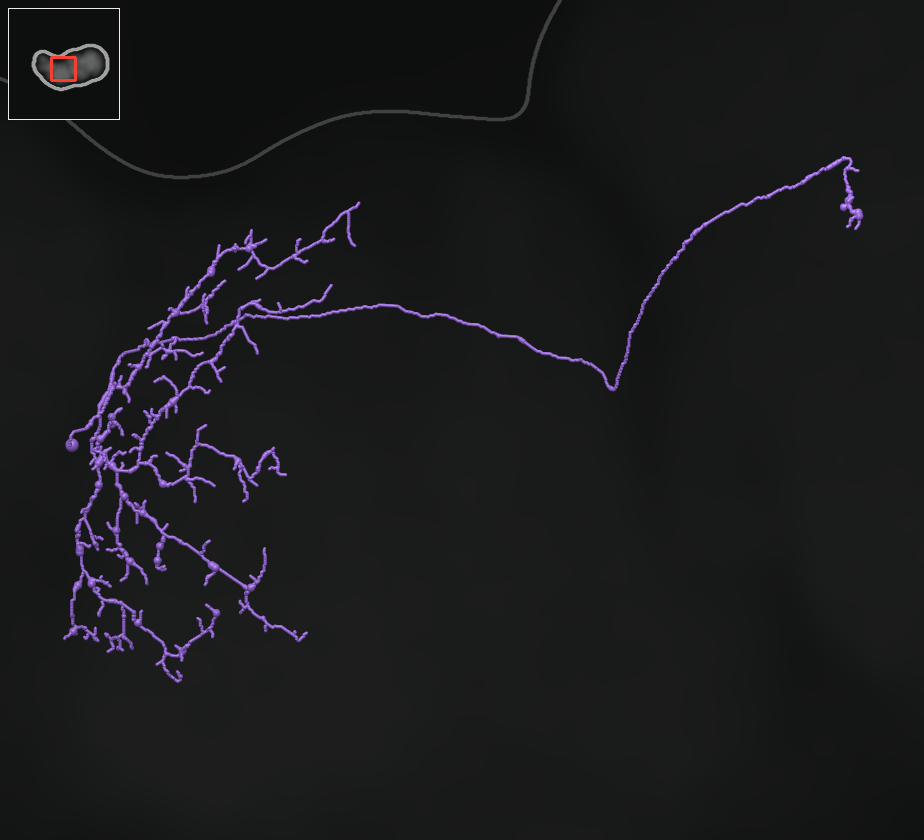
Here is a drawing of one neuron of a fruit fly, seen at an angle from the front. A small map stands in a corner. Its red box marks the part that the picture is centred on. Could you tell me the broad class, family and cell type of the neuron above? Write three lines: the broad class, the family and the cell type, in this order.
visual projection neuron
MeTu
MeTu3a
